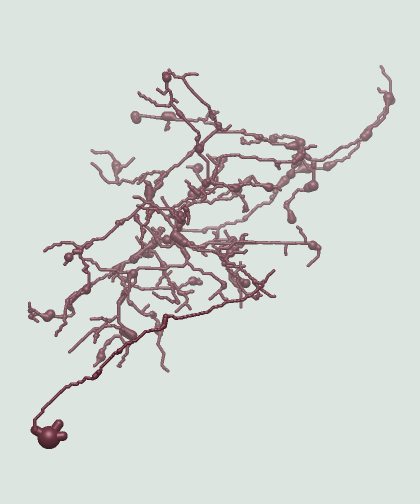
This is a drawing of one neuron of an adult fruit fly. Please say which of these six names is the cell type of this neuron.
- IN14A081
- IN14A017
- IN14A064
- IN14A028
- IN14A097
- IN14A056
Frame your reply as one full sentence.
As a matter of cell type, the neuron is IN14A064.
